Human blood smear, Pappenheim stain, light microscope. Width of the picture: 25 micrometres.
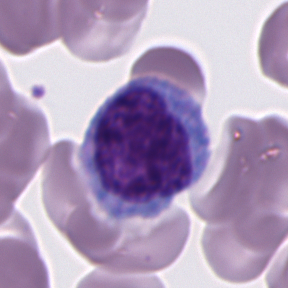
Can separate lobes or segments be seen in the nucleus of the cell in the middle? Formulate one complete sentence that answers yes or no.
No, the cell's nucleus forms one compact piece that is round, oval or kidney-shaped.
